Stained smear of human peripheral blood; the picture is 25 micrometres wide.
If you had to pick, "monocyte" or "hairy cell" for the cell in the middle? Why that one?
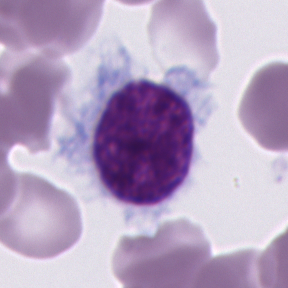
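My answer: hairy cell, not monocyte. Going round the cell, its outer border is ragged and irregular the whole way. The chromatin stains dark purple, moderately condensed with a slightly clumped texture, and I can't make out any nucleoli in the nucleus. Around the nucleus there is a moderate rim of very pale, greyish-blue cytoplasm.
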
